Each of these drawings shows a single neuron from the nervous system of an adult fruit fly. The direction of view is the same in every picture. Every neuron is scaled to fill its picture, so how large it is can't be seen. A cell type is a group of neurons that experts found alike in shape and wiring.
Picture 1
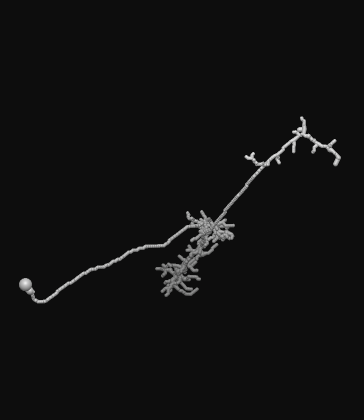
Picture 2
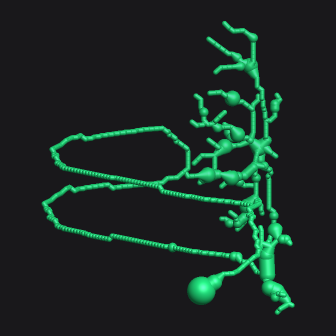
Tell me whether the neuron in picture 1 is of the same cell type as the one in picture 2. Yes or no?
no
